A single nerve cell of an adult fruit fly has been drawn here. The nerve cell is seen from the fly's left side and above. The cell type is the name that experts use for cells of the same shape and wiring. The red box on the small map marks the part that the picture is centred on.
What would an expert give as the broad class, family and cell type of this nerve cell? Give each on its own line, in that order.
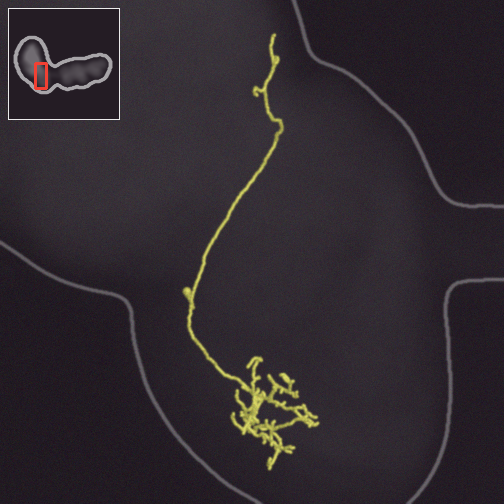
visual projection neuron
MeVP
MeVP11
